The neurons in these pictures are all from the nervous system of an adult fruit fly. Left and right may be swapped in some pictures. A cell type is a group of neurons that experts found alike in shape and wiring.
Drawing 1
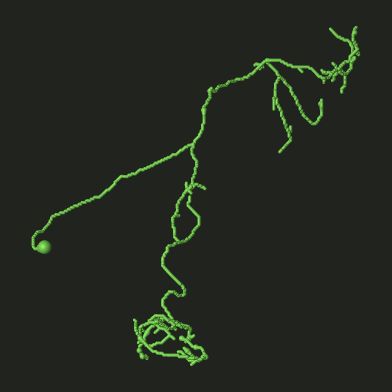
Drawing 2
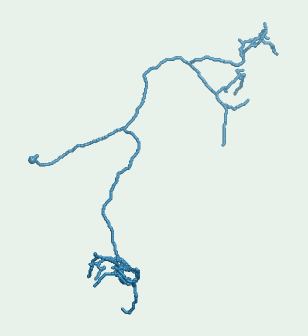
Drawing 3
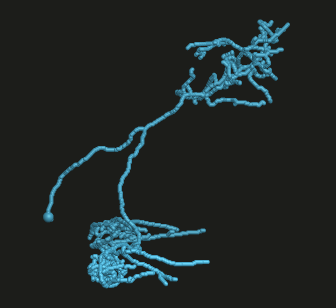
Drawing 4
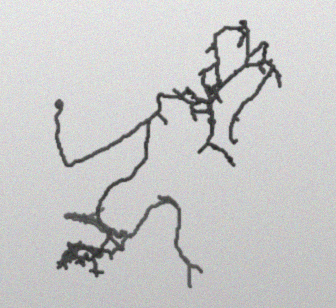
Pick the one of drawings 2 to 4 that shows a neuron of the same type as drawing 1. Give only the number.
2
